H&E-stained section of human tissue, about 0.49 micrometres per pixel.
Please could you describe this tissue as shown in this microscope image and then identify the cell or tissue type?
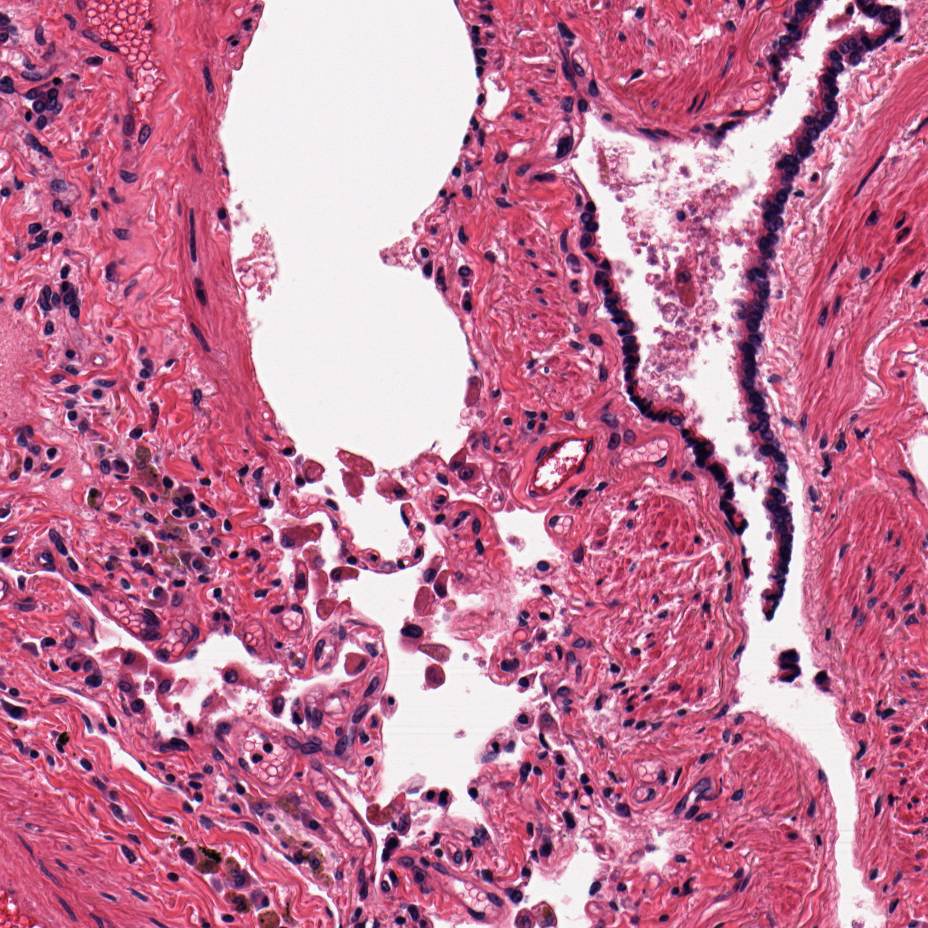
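First, a large empty white space occupies the upper centre. Next, toward the left side, clusters of brown-black granular pigment sit within cells. Along the right side, pink fibre bundles with elongated nuclei run roughly up and down. Last, scattered cells in the lower left half have pale, bubbly cytoplasm. The tissue is lung.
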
